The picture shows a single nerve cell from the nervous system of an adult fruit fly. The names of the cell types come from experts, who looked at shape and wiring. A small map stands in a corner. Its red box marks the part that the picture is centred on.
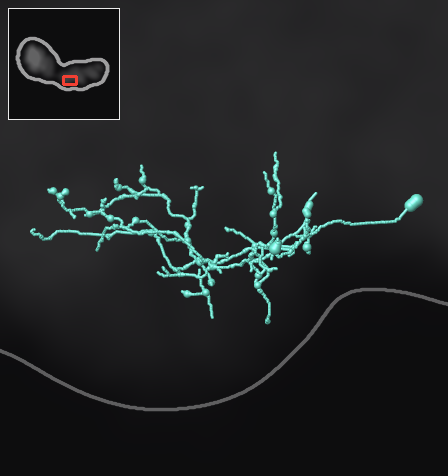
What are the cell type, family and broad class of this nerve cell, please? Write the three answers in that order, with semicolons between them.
IN20A.22A089; hemilineage 20A.22A; nerve-cord intrinsic neuron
